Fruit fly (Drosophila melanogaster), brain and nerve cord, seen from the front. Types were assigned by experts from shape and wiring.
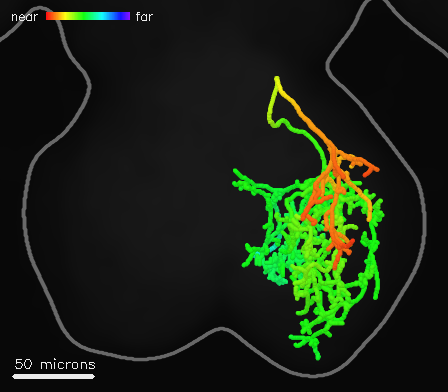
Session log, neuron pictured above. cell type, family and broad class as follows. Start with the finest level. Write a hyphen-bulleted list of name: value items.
- cell type: IN03A005
- family: hemilineage 03A
- broad class: nerve-cord intrinsic neuron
